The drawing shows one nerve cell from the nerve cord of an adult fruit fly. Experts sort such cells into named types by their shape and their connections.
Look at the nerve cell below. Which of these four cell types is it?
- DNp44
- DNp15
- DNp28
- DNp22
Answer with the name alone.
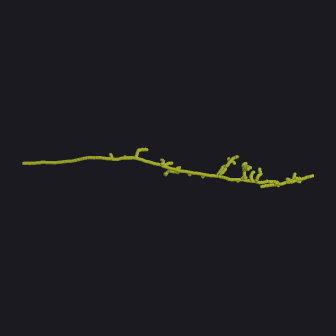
DNp22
